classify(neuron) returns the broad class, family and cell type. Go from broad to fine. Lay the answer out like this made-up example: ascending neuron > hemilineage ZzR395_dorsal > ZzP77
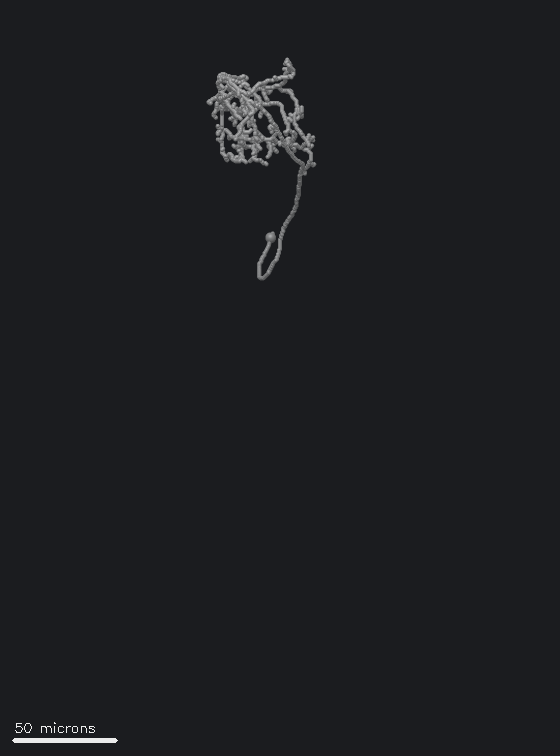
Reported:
central-brain intrinsic neuron > hemilineage SIPa1_ventral > SLP103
